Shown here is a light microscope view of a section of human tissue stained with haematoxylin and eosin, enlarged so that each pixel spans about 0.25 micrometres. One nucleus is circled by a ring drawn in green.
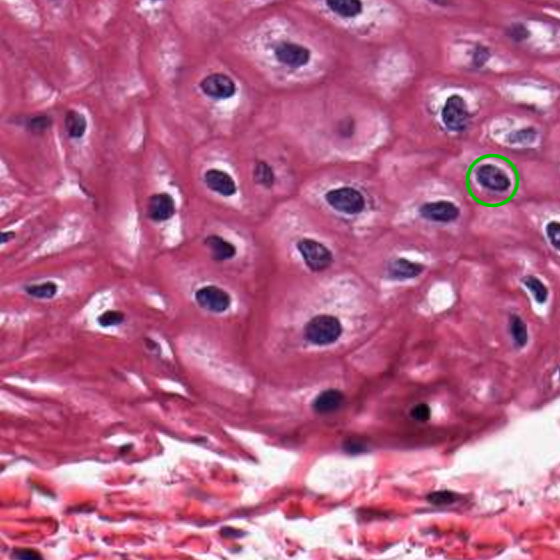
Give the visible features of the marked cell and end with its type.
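The nucleus is oval with a smooth, even outline and dark staining throughout. A narrow clear rim surrounds the nucleus and separates it from the cytoplasm. The nucleus is enclosed on all sides by ample pink cytoplasm. It is a squamous epithelial cell.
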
